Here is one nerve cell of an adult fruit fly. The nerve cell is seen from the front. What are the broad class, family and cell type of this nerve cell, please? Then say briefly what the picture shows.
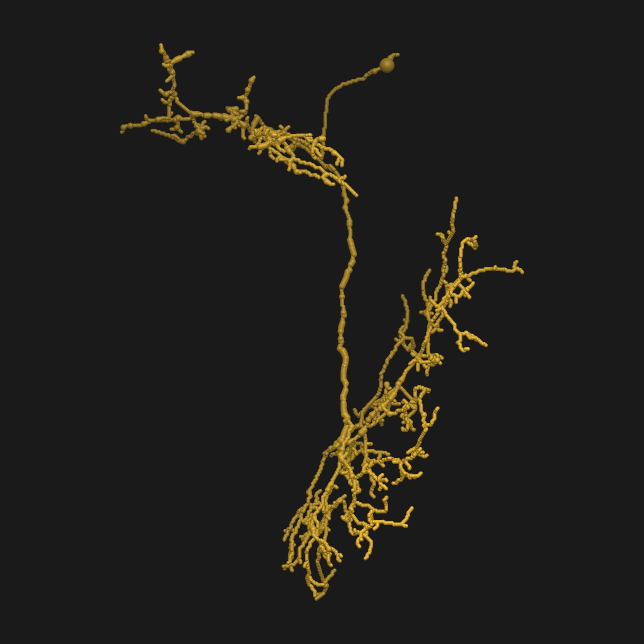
This is a visual projection neuron. Its family is hemilineage SLPpl2. It is of cell type LoVP39. The cell body can be seen at the top of the picture. As drawn here it is taller than it is wide.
